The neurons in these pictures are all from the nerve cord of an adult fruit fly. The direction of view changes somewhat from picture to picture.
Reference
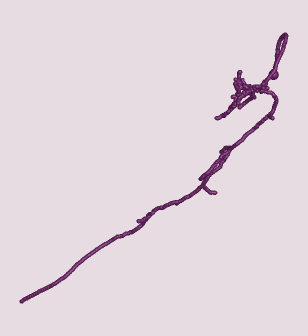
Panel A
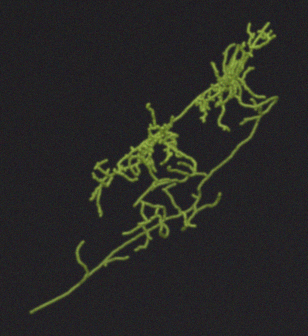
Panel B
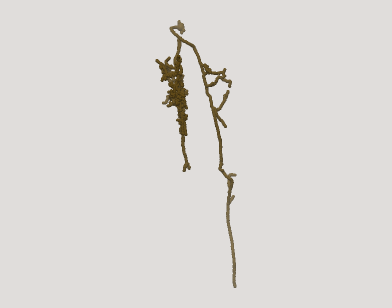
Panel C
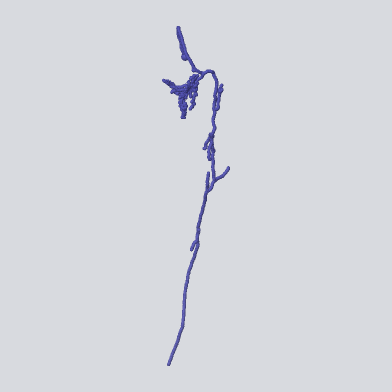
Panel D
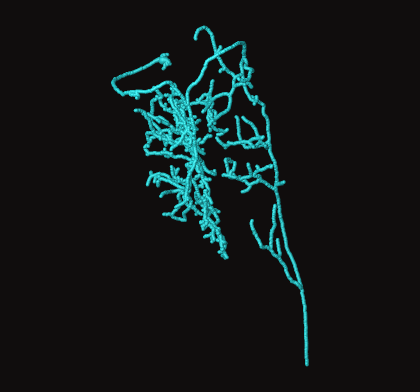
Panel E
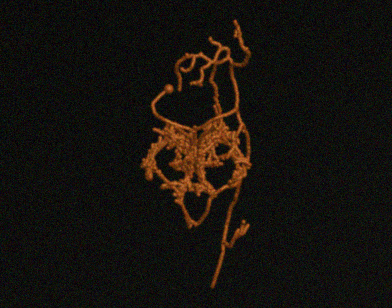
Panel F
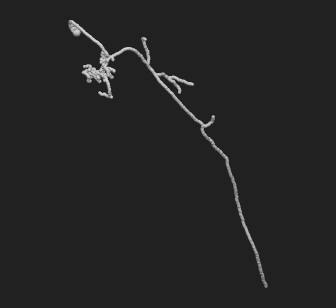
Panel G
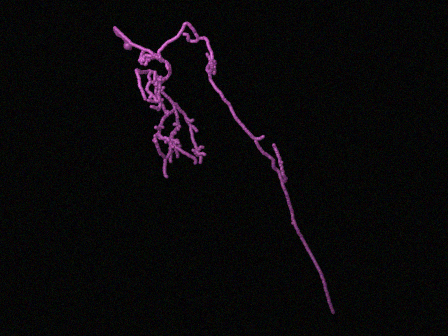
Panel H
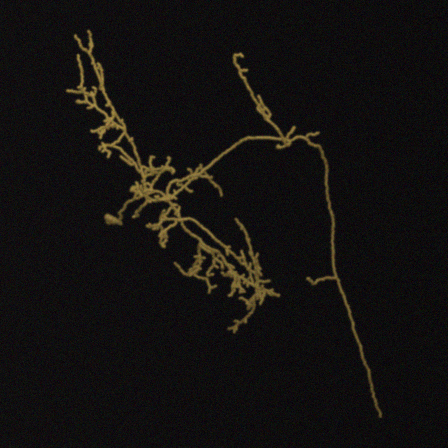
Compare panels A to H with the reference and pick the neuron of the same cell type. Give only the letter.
C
